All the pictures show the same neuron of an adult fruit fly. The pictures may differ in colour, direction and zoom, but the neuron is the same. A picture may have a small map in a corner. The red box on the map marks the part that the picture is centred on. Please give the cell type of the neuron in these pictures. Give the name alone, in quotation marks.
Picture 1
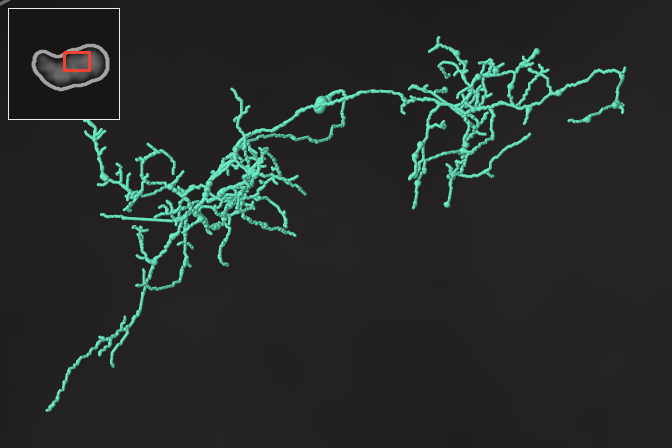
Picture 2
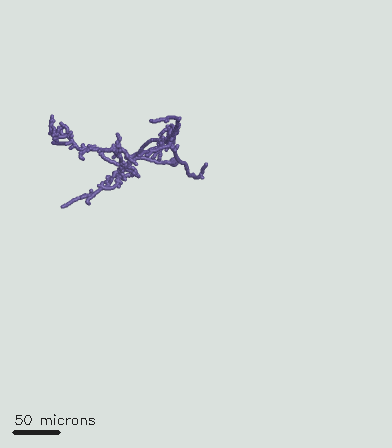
"CB1403"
